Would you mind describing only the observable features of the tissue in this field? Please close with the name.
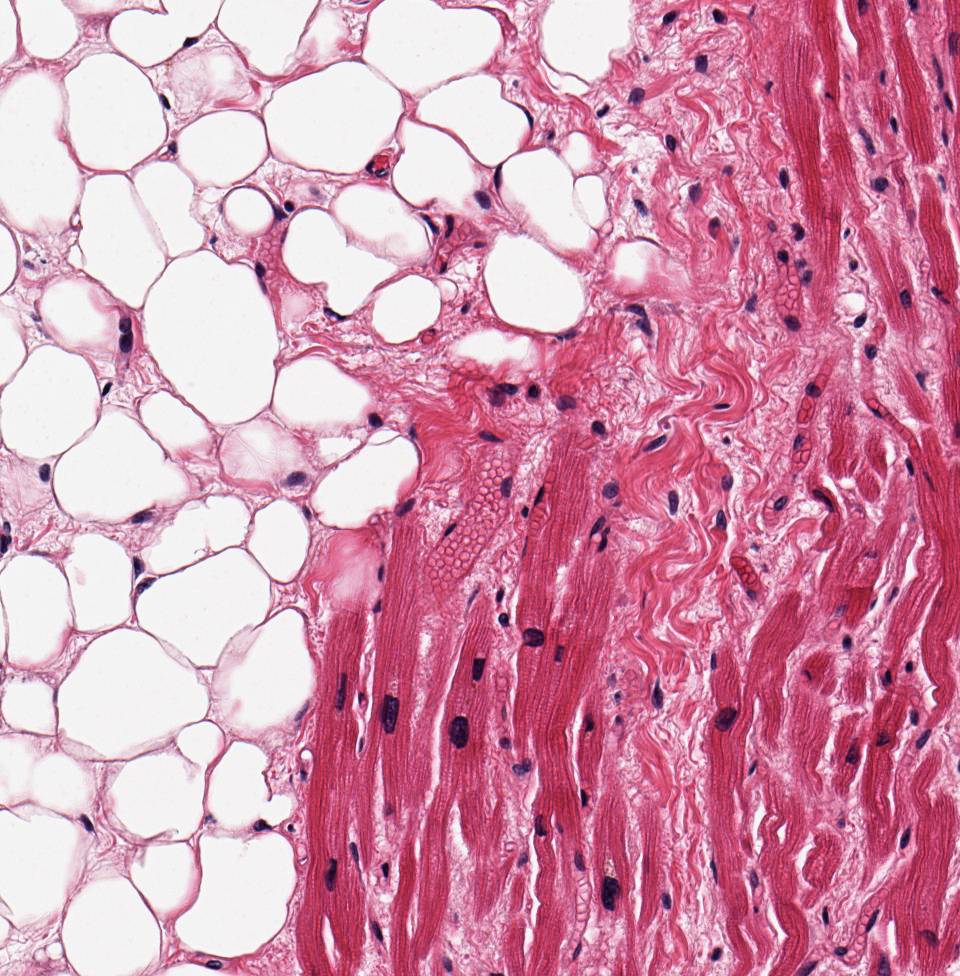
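You've got fat on the left and striated muscle on the right, the fibres running mostly top to bottom with oval dark nuclei sitting in their centres. In the middle, wavy pink collagen bundles sit between the muscle groups. It's atrial appendage of the heart.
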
